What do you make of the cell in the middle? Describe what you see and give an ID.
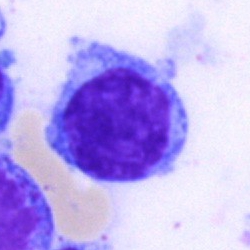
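Chromatin dark purple, coarse and mottled. Cytoplasm a narrow blue rim, broadest along the top. Nucleus slightly off-centre. Outline ragged, with small blebs on the top edge. Lymphocyte.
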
